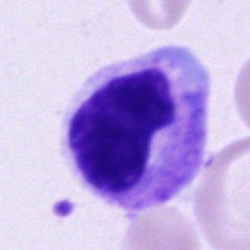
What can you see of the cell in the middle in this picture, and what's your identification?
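Look toward the left of the cell and you'll find the nucleus there, with a notch-like indentation in its right side. Its chromatin is dense and dark purple all the way through, and no nucleoli can be seen. This cell is a metamyelocyte.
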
